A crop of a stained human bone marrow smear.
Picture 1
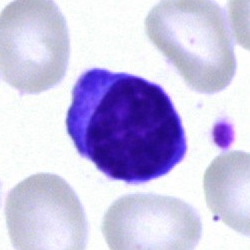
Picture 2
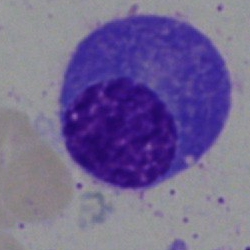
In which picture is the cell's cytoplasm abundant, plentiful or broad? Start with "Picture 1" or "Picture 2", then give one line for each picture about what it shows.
Picture 2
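What picture 1 shows: The cytoplasm is scant and forms a crescent on the left side of the cell.
What picture 2 shows: The cytoplasm is abundant and deep blue.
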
